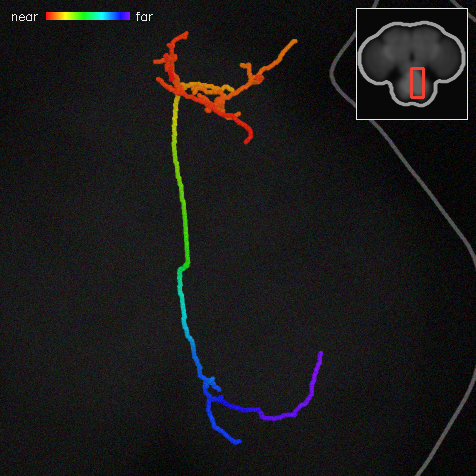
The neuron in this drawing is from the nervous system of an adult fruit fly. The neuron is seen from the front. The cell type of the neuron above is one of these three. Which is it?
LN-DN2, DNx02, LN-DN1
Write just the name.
LN-DN1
